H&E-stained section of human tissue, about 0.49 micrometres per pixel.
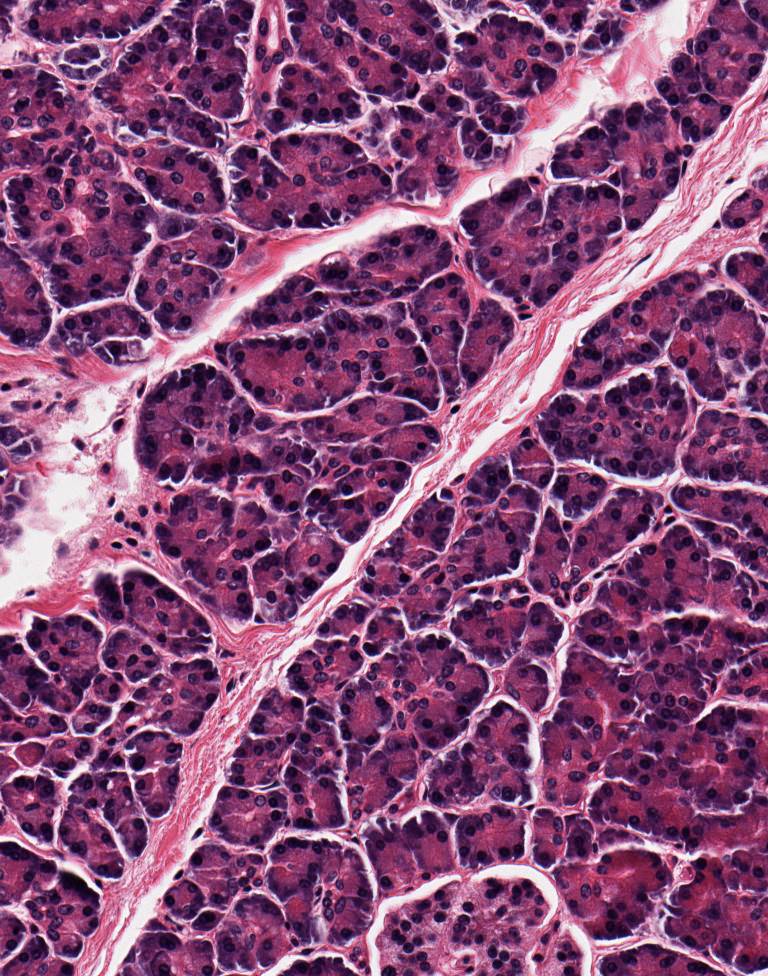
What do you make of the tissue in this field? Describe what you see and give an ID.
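Look first at the closely packed glandular acini, grouped into lobules and filling nearly the whole field. Two roughly parallel pink bands of fibrous connective tissue run diagonally, lower left to upper right, separating lobules. Acinar cells have round, dark nuclei toward the cell bases. This is pancreas.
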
